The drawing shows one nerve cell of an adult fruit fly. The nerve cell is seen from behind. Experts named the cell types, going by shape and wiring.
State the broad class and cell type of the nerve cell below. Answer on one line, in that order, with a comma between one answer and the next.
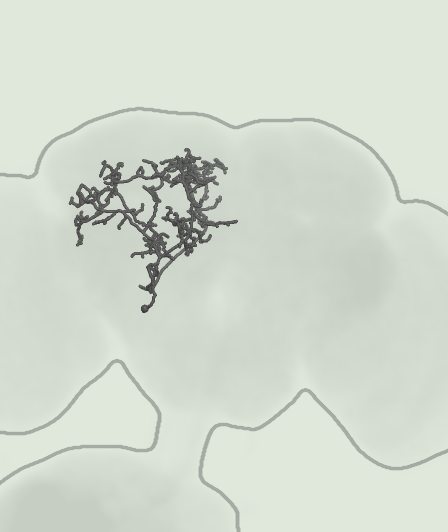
central-brain intrinsic neuron, CRE108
